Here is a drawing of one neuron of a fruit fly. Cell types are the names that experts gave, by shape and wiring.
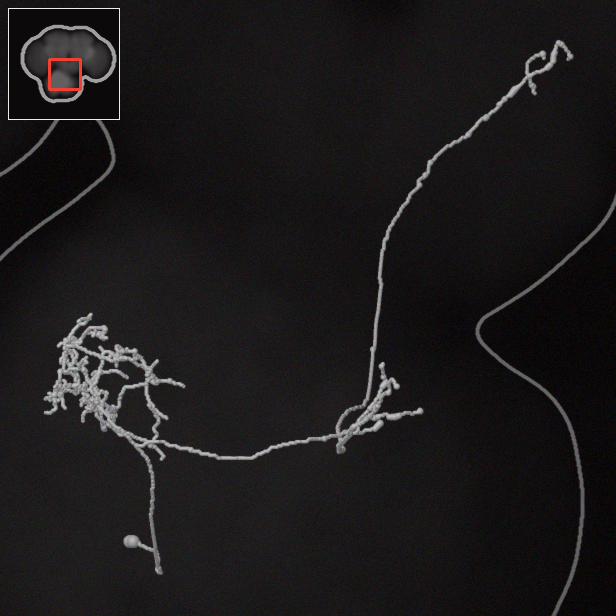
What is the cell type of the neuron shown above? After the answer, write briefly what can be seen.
Its cell type is AN07B071_d. It is an ascending neuron. The picture shows dozens of branch ends. In this view it is about as wide as it is tall.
